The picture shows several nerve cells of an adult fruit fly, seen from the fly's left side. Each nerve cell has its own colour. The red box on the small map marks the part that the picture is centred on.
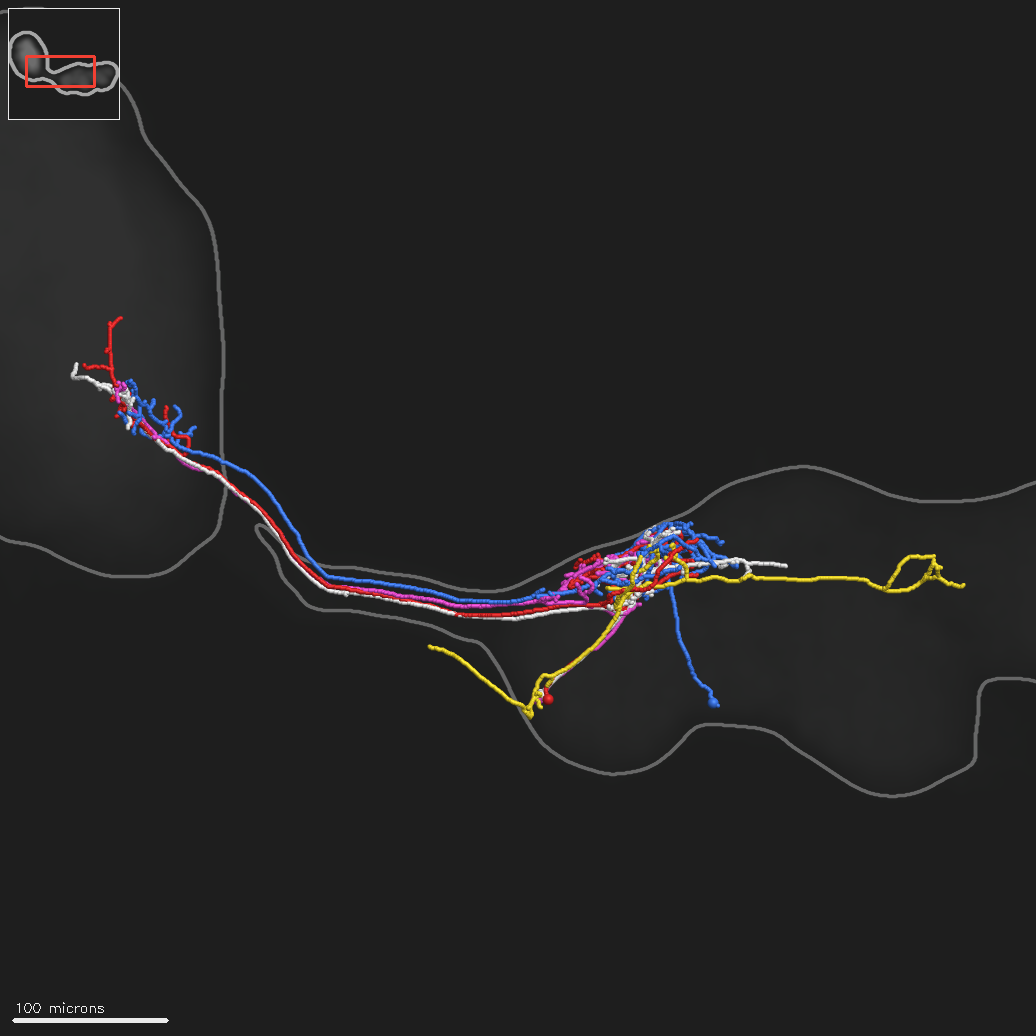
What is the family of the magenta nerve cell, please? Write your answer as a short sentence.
The family is hemilineage 07B.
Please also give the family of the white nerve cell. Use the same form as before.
The family is hemilineage 07B.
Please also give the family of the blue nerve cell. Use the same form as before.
The family is hemilineage 06A.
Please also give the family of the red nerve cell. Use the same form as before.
The family is hemilineage 07B.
